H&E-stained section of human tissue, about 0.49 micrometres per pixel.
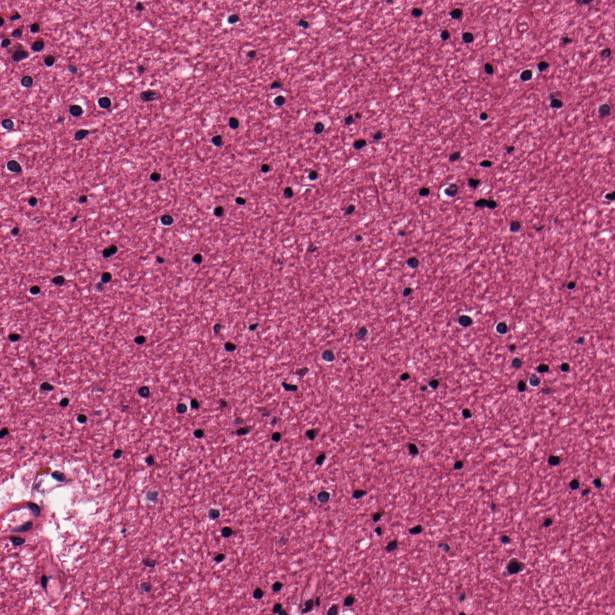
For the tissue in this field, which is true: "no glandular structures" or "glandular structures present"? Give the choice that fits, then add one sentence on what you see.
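No glandular structures. Almost the whole field is a finely fibrillary pink matrix with nuclei scattered singly through it, without any organised units.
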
